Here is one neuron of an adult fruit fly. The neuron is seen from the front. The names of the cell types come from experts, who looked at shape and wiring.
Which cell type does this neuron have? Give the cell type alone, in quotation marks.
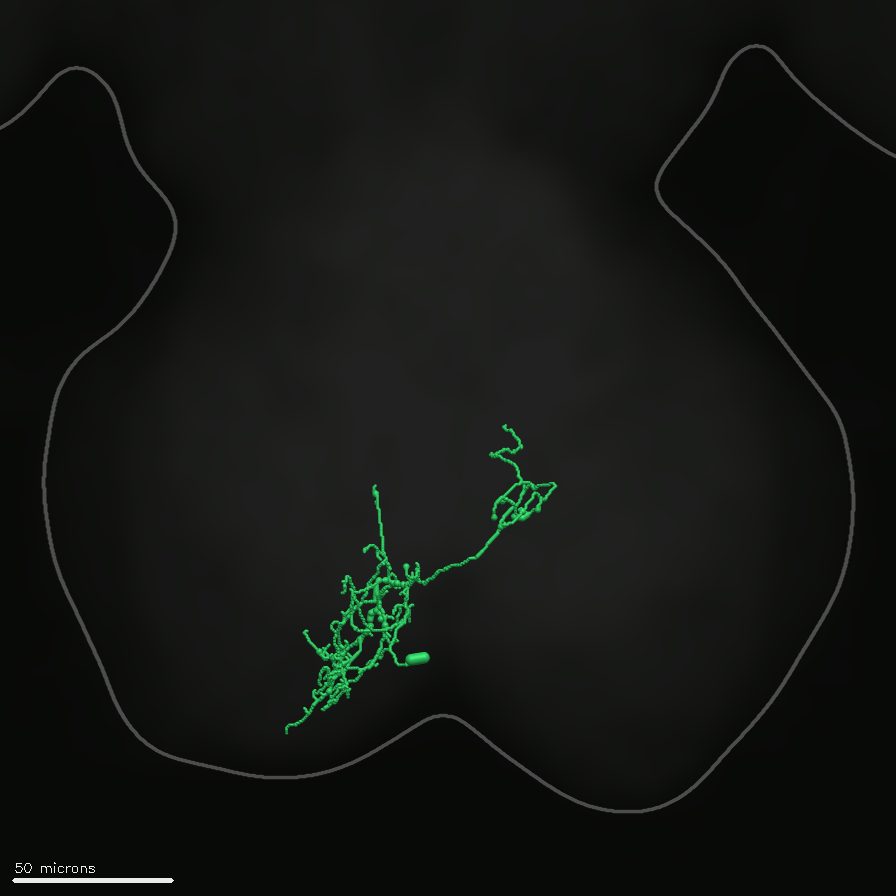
"IN10B036"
